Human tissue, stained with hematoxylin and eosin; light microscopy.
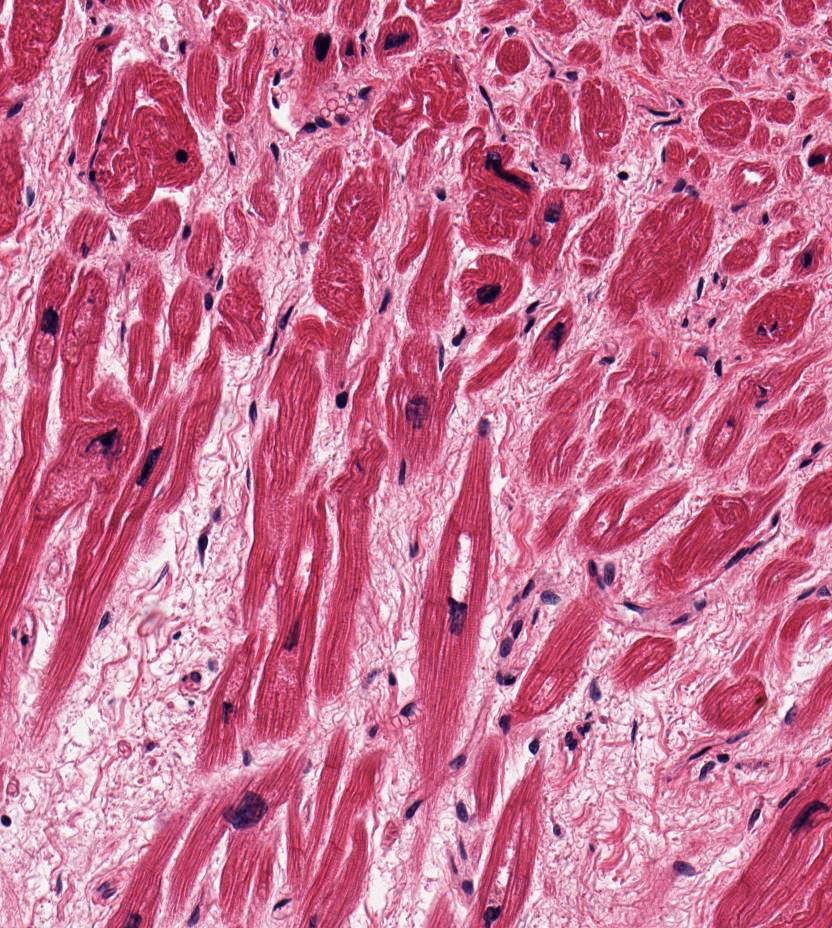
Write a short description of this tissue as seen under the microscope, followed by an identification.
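On the left, look at the lengthwise-cut fibres: some of them divide into branches. Their nuclei sit in the centre of each fibre, not at its edges. Between the fibres you'll find wide areas of pale, loosely woven fibrous stroma. Near the centre, one lengthwise-cut fibre shows a clear, slit-like space beside its nucleus. This tissue is the atrial appendage of the heart.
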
